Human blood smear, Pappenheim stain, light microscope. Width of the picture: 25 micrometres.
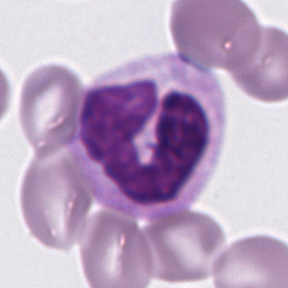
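Band neutrophil, the cell in the middle of a stained peripheral blood smear. Outline roughly round and smooth; cell about 14 micrometres across. Nucleus kidney-shaped, about 12 by 10 micrometres, with a deep notch opening towards the top of the picture; it fills about 60% of the cell's area. Cytoplasm pale lilac-pink, forming a rim around the whole nucleus that is widest above it.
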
